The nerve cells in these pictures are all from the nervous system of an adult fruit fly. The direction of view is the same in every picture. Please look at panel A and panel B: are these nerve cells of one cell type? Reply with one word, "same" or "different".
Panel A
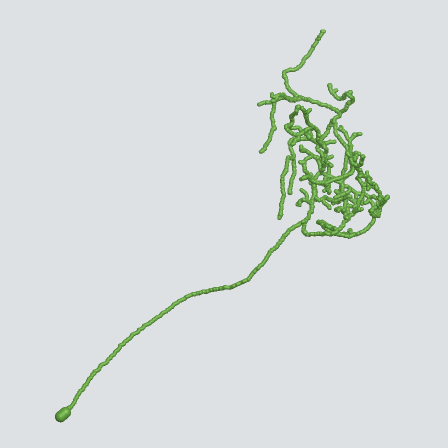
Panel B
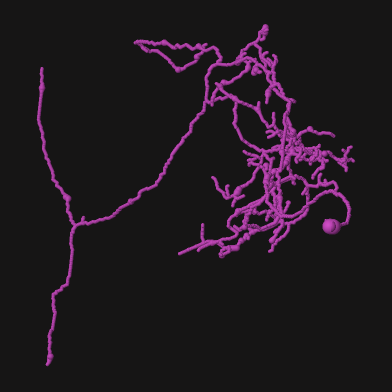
different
